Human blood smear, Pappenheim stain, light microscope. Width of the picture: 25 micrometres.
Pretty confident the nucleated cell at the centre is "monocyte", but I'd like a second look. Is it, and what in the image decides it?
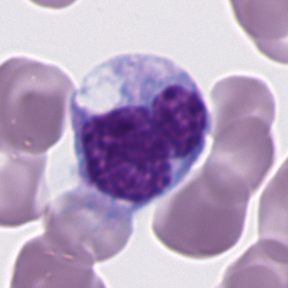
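The cell's outline is roughly round, and its chromatin is dark purple and coarsely clumped.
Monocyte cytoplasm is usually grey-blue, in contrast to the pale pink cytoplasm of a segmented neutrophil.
The cytoplasm here is pale greyish blue, which sides with monocyte and against segmented neutrophil. At the upper left of the cell a clear, pale area sits in the cytoplasm. No coarse coloured granules fill the cytoplasm. Weighed together, the name monocyte fits this cell.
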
